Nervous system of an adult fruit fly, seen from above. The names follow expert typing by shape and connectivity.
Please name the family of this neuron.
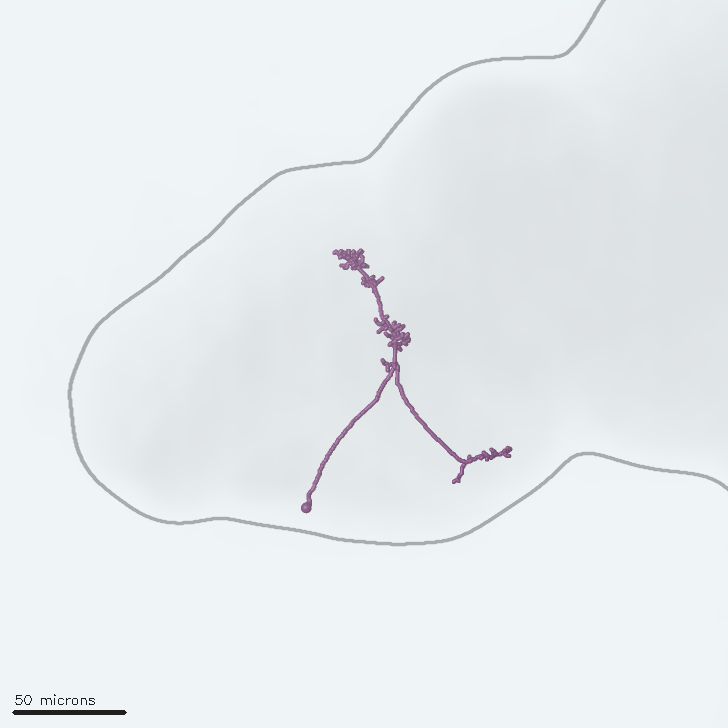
T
